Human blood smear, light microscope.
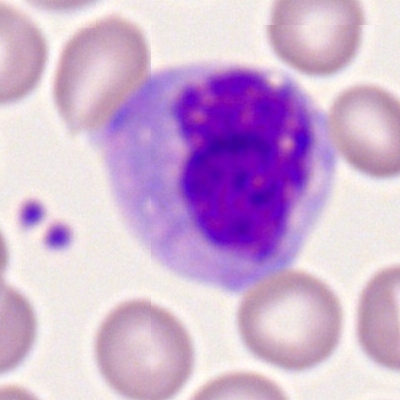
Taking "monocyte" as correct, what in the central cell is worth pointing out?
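Let's begin with the nucleus, since that is where this cell goes best with the name monocyte.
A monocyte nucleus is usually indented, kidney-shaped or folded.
Here the nucleus has an irregular, folded outline, which agrees with that. The rest I can simply point out to you as it appears: the cell has a smooth, roughly round outline, the nucleus sits toward the right side of the cell, and the cytoplasm is a pale greyish lilac-blue.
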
